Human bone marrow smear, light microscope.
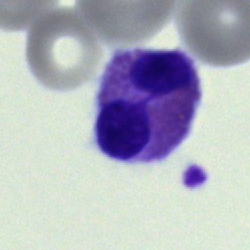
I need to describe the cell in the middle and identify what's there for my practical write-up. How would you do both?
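Two nuclei: one upper right, the other lower left. Both stain dense dark purple throughout. Nucleoli not visible in either. Cytoplasm free of vacuoles. Cell identified as an eosinophil.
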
